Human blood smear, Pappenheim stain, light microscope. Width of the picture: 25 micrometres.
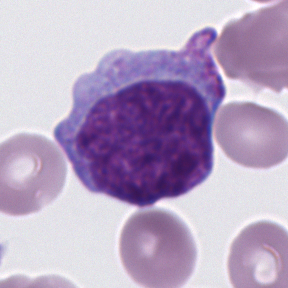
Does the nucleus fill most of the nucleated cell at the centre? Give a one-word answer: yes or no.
Yes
